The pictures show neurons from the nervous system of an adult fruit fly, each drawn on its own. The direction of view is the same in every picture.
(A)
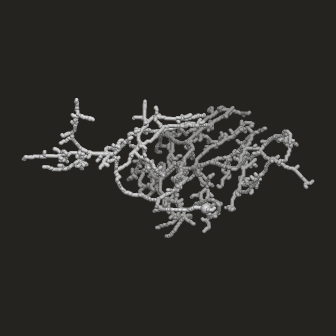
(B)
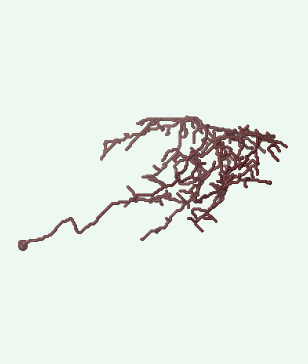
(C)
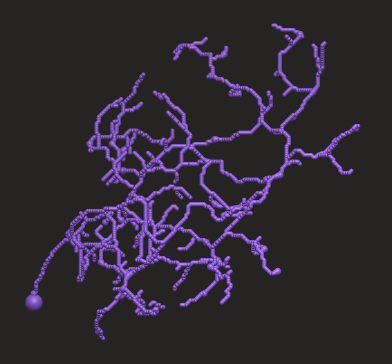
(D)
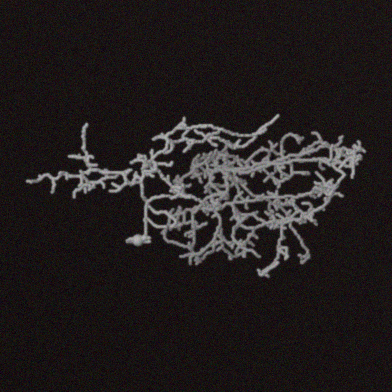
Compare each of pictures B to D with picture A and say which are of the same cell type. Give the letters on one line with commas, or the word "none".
D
